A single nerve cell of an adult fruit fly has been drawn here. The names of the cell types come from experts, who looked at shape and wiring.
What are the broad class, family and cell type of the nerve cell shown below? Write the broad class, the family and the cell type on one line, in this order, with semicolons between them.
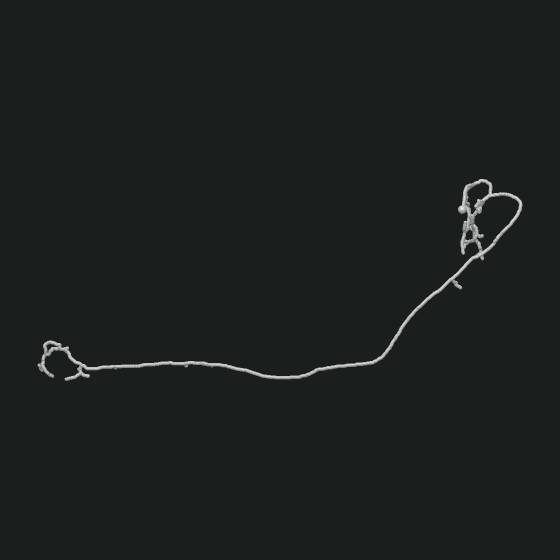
descending neuron; hemilineage PSp2; DNpe015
